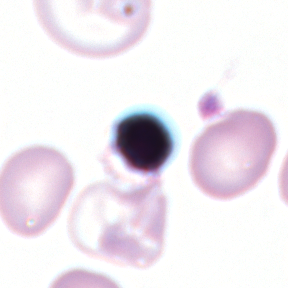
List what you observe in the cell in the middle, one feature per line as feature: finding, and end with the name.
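Chromatin: very dark, almost uniform, no visible pattern
Nucleoli: none visible
Cytoplasm: thin rim around nucleus
Cytoplasm colour: pale blue
Cell: normoblast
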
